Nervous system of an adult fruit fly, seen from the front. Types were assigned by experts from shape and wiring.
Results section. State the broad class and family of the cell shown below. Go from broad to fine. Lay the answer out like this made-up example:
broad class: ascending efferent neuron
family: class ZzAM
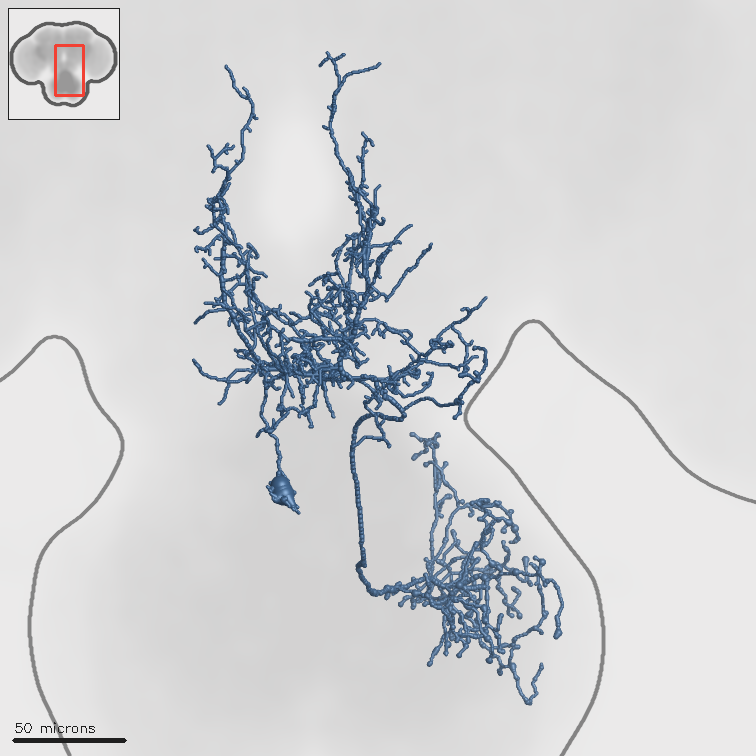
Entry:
broad class: descending neuron
family: DNge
